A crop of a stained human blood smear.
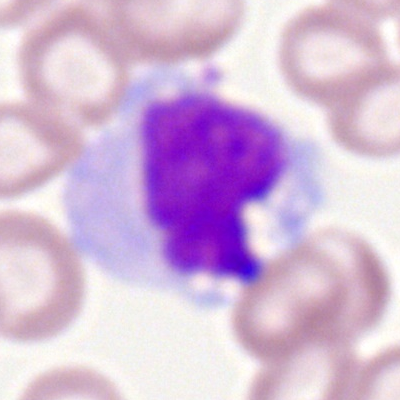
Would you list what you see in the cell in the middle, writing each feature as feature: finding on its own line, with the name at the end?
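Nucleus: irregular, notched on its lower right side
Cytoplasm amount: abundant relative to the nucleus
Cytoplasm colour: pale greyish blue
Clear spaces: a few, small, in the cytoplasm beside the lower right of the nucleus
Name: monocyte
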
